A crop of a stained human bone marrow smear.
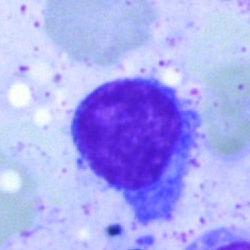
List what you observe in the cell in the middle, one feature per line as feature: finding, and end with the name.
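Cytoplasm: scant relative to nucleus size
Distribution: mostly lower right of nucleus, tag-like extension downward
Right border: ragged, fine frayed projections
Granules: none distinct
Name: lymphocyte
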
